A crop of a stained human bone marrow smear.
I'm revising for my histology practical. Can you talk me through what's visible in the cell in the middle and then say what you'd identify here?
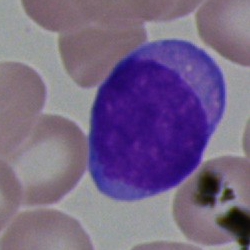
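Outline first: a smooth oval, and I see no projections from the surface. Now the chromatin, which is dark purple and dense, with small paler patches. The cytoplasm is widest at the upper right of the nucleus. So this is a blast.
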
